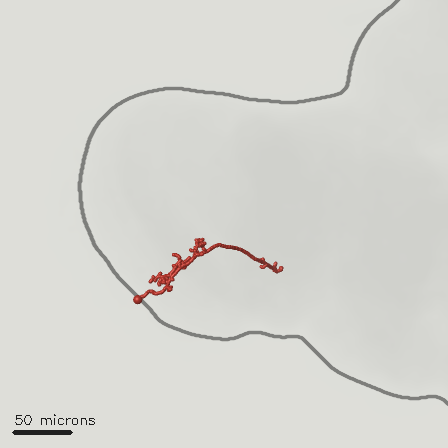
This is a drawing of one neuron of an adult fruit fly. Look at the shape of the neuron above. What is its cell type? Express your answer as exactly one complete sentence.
The neuron is typed under the name Tm12.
